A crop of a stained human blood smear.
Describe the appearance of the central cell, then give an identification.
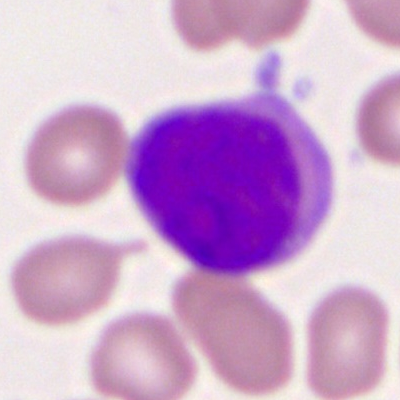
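A single unlobed nuclear mass fills most of the cell. The cytoplasm around it is pale blue-lilac, and no distinct granules are seen within it. This cell is a myeloblast.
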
